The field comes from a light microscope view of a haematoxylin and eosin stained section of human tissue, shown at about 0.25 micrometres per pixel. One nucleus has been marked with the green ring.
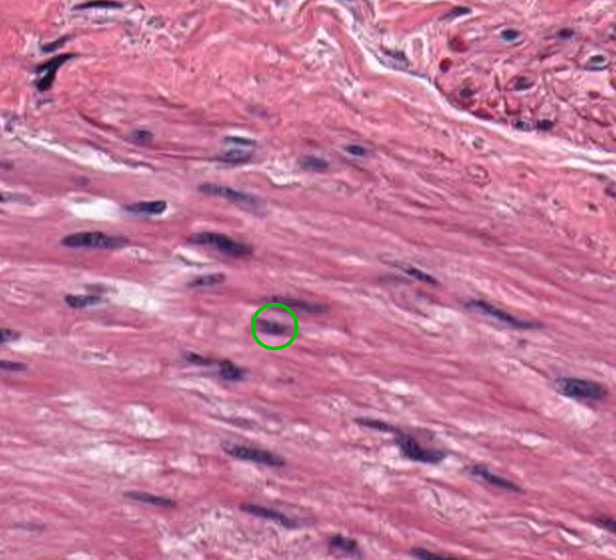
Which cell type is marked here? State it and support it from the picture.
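It is a smooth muscle cell. The nucleus is elongated and narrow, with its long axis running roughly left to right and slightly tilted, in line with the surrounding fibres. The nucleus stains dark purple-blue throughout, with no clear internal detail at this scale. No distinct cell outline or separate body of cytoplasm can be made out. The nucleus sits directly in pink, streaky, fibrillar material. It lies among other elongated nuclei that run in the same parallel direction, forming a layered, streaming arrangement within the wall.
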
